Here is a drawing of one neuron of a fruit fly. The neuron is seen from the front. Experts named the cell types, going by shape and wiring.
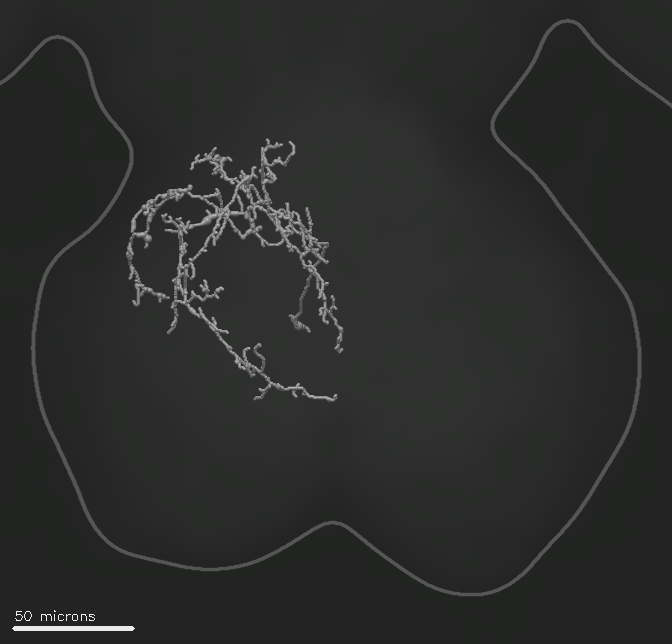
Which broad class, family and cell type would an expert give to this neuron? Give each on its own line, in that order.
nerve-cord intrinsic neuron
hemilineage 03A
IN03A059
